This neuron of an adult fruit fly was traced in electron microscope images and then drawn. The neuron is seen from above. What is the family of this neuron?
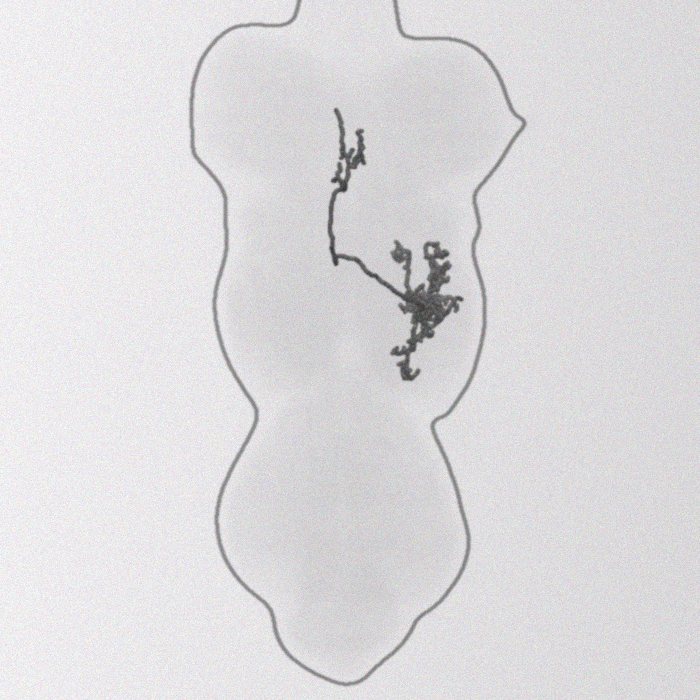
hemilineage 14B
